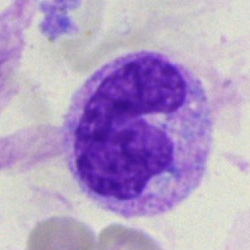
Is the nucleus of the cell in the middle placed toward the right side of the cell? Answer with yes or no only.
No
